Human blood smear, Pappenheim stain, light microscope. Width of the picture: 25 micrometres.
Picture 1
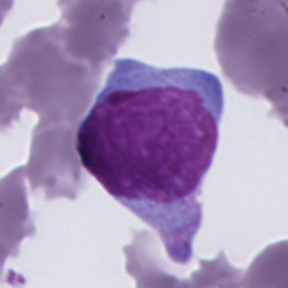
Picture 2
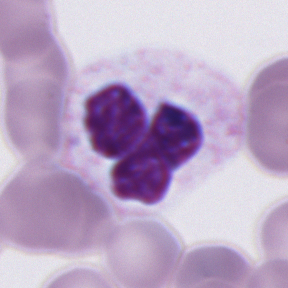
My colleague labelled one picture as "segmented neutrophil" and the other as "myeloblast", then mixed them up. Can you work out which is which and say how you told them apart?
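Picture 1 is the myeloblast; picture 2 is the segmented neutrophil. The nucleus differs first: in picture 1 it measures about 12 by 10 micrometres and fills about 70% of the cell's area, whereas in picture 2 it is divided into three lobes that lie close together in the middle of the cell, touching one another.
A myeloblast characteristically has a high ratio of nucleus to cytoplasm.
In picture 2 the chromatin is dark purple and coarsely clumped, and the cytoplasm is abundant and very pale pink.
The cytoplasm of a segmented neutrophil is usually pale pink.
The outlines differ as well: picture 1 is irregular and tapers into a tail at the bottom, while picture 2 is roundish with a smooth edge. Picture 1 shows no coarse granules in its cytoplasm.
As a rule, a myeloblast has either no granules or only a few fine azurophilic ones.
Neither cell has vacuoles in its cytoplasm.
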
